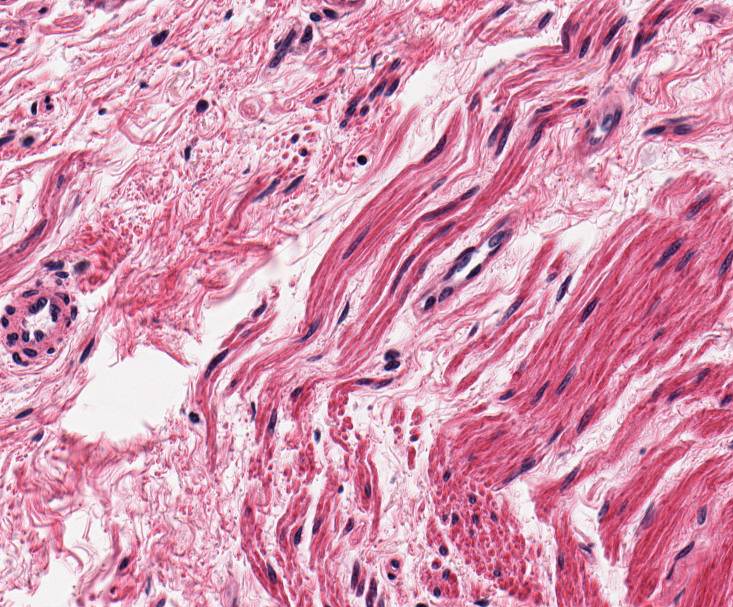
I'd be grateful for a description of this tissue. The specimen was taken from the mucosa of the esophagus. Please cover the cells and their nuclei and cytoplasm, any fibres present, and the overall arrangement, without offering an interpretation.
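Centre and right: dense bundles of elongated pink cells. Smooth muscle nuclei elongated, cigar-shaped, along long cell axis. Left: looser connective tissue; stroma of loose, wavy, pale pink collagen fibres with scattered dark nuclei. No fat cells seen.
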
